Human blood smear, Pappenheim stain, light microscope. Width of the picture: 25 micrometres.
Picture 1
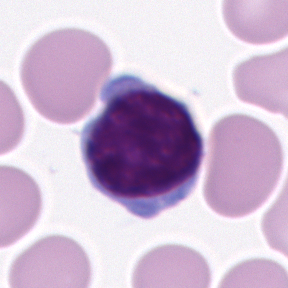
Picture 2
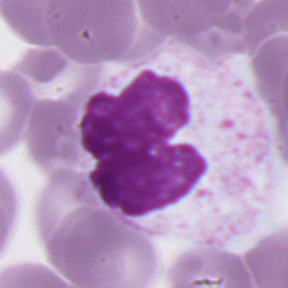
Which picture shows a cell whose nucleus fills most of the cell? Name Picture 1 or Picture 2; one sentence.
There is only a narrow rim of cytoplasm in the cell in picture 1.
